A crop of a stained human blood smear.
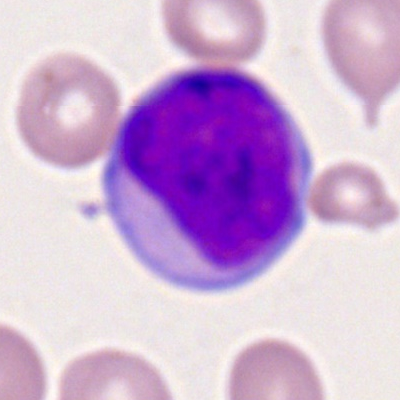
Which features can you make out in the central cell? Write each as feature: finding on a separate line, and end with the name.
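Outline: round and smooth
Cytoplasm: pale blue
Vacuoles: none seen in the cytoplasm
Name: myeloblast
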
